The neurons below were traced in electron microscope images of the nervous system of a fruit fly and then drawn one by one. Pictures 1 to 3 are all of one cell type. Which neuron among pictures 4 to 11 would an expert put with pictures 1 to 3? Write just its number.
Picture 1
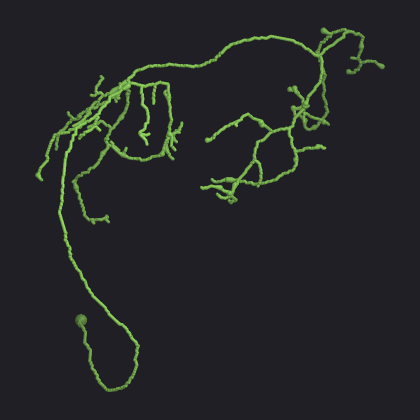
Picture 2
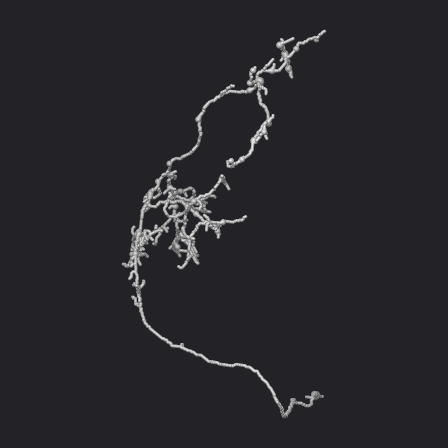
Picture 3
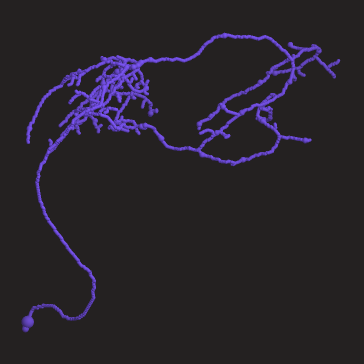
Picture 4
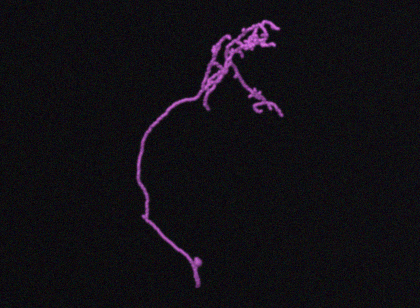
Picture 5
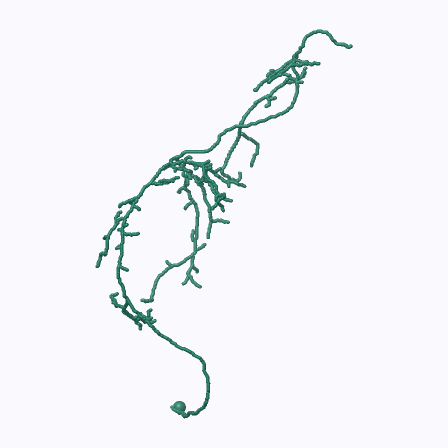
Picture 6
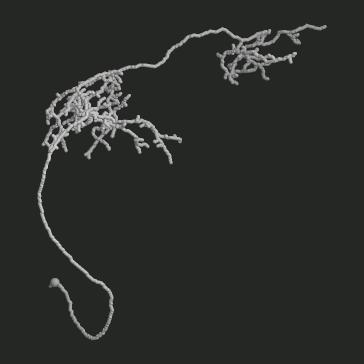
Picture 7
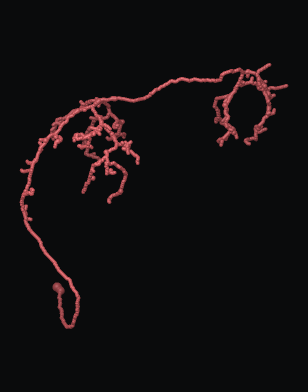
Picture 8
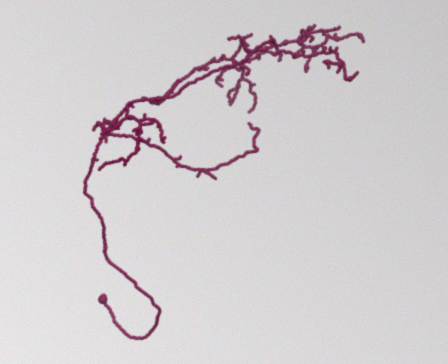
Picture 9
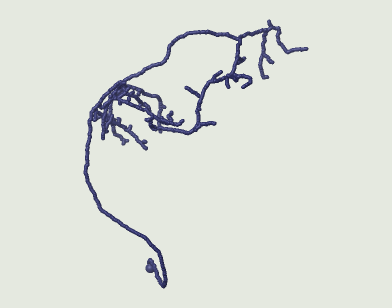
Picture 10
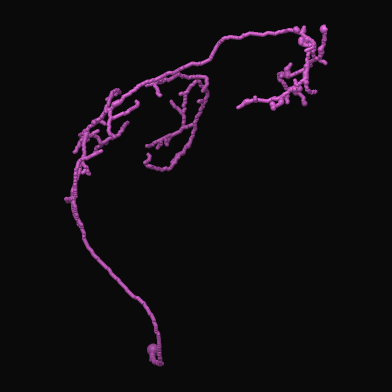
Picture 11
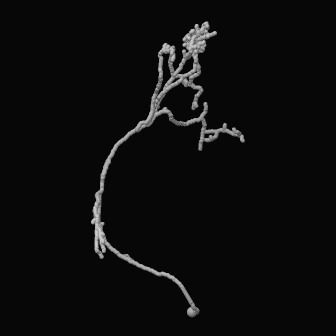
9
